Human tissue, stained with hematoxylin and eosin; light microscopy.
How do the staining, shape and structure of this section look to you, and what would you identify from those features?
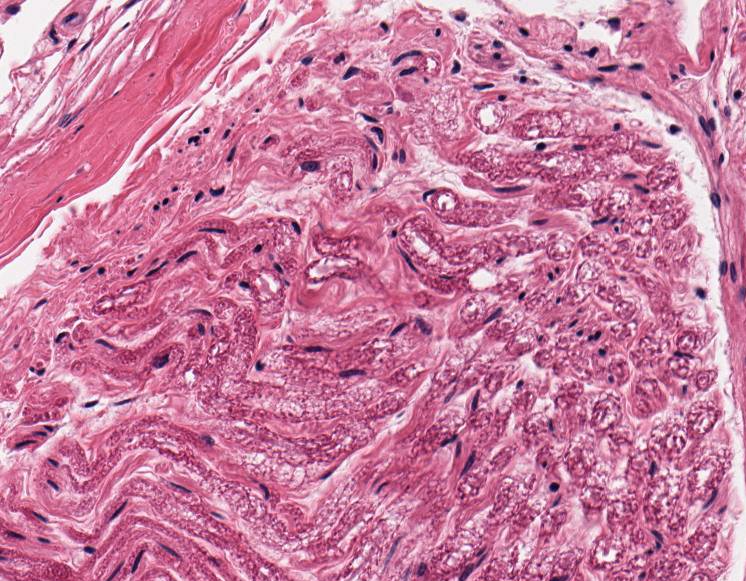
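One large bundle occupies most of the field. Lower left: elements run lengthwise in a zigzag, wavy course. Right half: elements cut across as closely packed round to oval profiles filled with granular, finely bubbly pink cytoplasm. Small, dark, elongated nuclei scattered between the elements. Tissue: tibial nerve.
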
